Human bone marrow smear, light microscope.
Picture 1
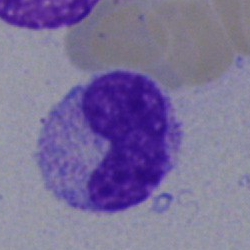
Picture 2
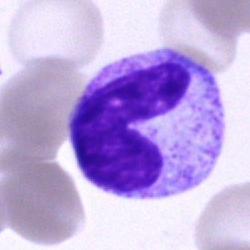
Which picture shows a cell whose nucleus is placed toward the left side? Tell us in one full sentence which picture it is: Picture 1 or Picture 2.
In picture 2, the bulk of the cytoplasm lies to the right of the nucleus.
